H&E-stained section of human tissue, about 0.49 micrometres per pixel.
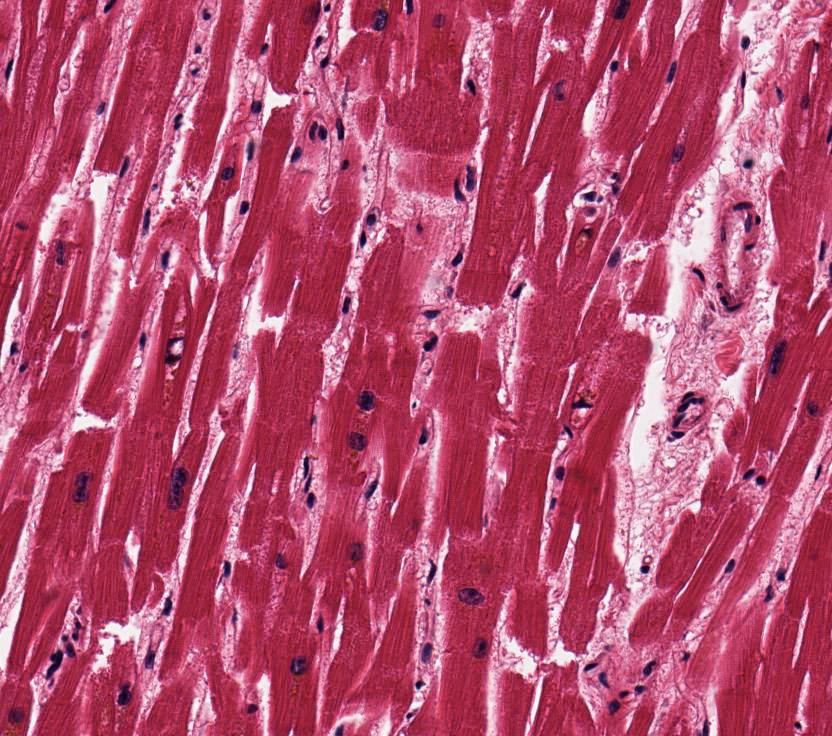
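Left ventricle of the heart, haematoxylin and eosin. I can see many muscle fibres branching and joining neighbouring fibres. Beside the nuclei of some muscle cells sit small golden-brown granules. Small blood vessels in loose pale connective tissue lie between the fibres, most prominently on the right. Nowhere in the field do I find fat cells.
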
